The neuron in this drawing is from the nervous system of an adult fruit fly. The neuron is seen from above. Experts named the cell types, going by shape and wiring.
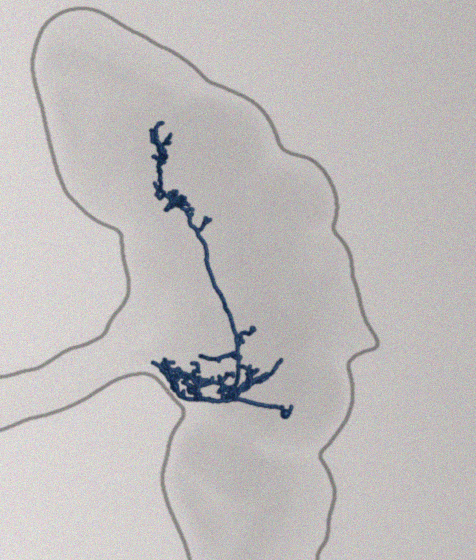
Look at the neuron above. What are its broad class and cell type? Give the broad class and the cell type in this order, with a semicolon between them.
central-brain intrinsic neuron; GNG461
